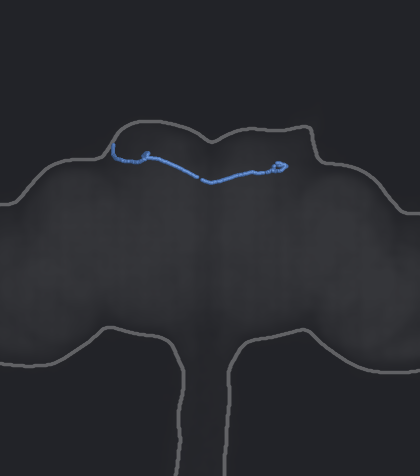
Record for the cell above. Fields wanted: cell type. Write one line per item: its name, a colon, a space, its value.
cell type: ORN_DL1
